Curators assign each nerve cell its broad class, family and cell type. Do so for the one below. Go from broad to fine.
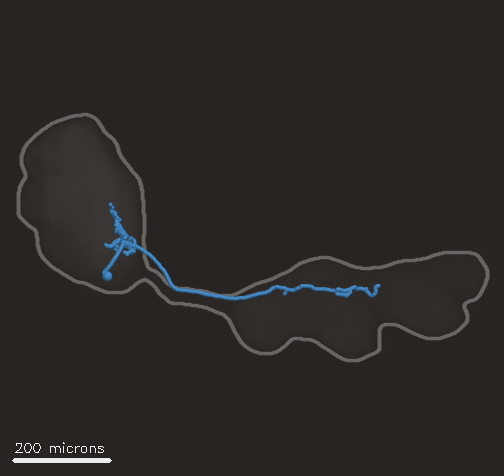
descending neuron; hemilineage LB6; DNg18_b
